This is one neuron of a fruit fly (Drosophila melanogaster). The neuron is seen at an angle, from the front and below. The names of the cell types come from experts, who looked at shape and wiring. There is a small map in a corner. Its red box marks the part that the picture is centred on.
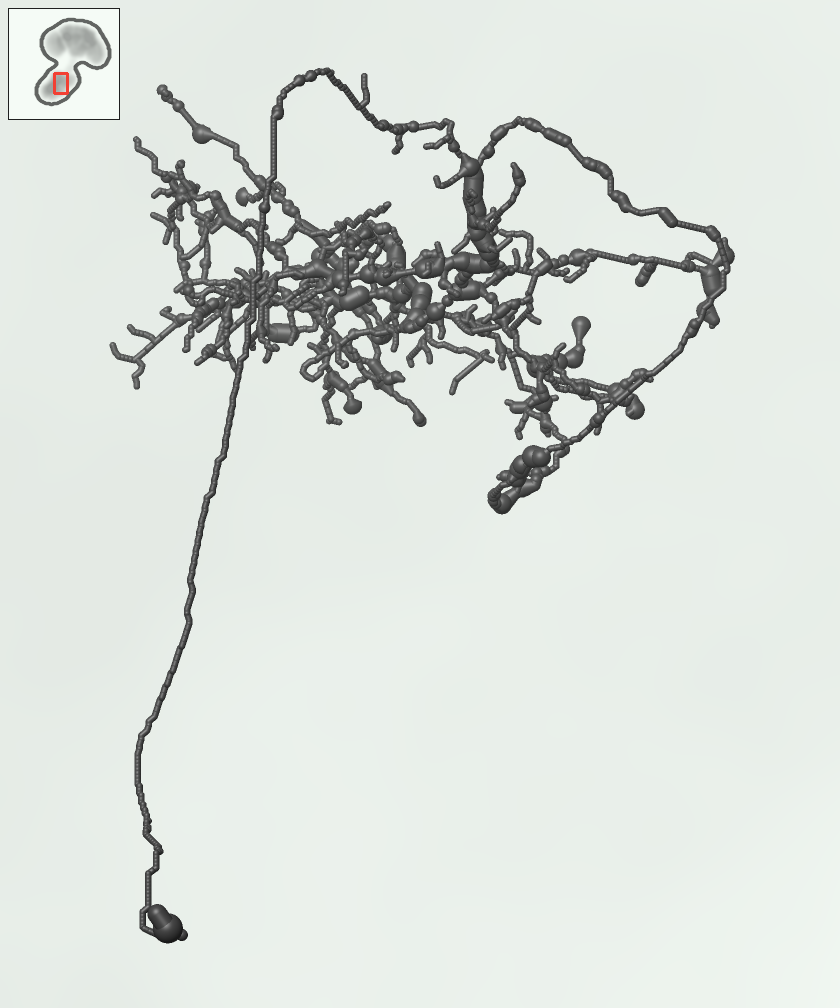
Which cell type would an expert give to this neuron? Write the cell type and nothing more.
IN02A043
